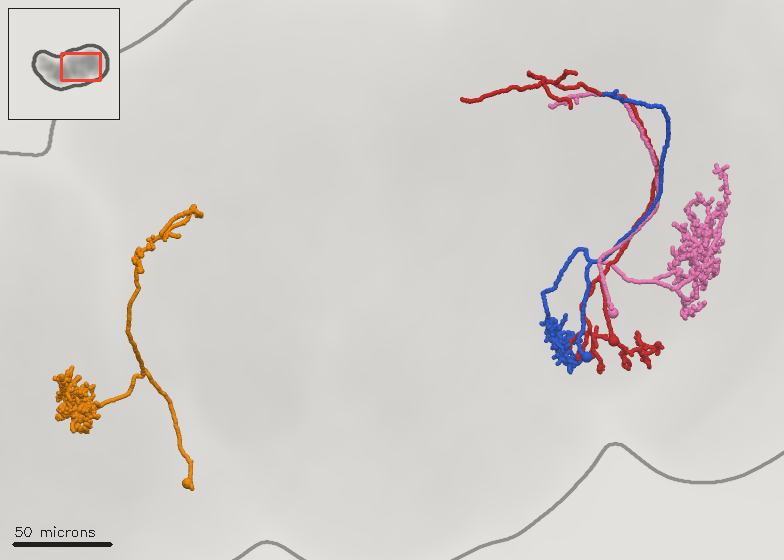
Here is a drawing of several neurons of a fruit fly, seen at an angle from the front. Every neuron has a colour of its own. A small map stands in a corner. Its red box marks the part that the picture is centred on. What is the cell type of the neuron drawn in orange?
LC26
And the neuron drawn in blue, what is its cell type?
LC24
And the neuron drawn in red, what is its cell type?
LoVP2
